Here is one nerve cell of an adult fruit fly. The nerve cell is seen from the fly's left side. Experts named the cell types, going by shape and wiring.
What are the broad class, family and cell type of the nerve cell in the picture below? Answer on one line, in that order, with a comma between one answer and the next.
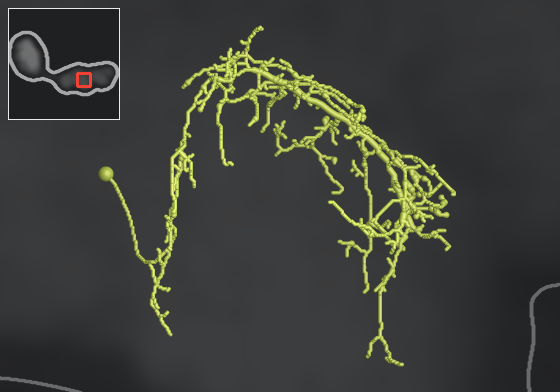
nerve-cord intrinsic neuron, hemilineage 08A, IN08A031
